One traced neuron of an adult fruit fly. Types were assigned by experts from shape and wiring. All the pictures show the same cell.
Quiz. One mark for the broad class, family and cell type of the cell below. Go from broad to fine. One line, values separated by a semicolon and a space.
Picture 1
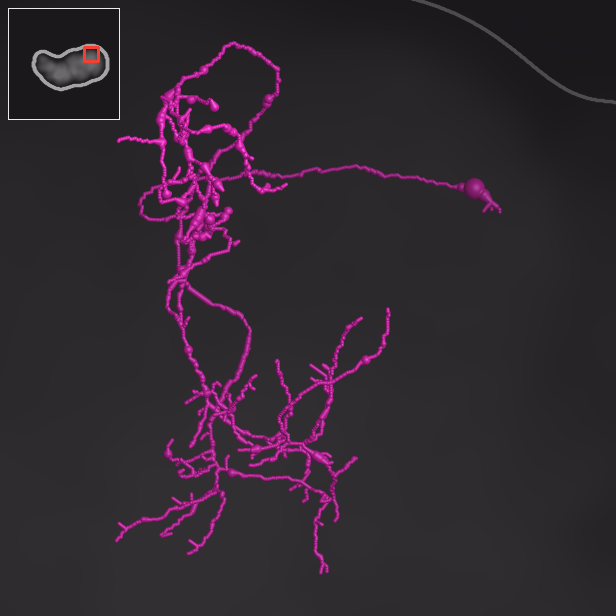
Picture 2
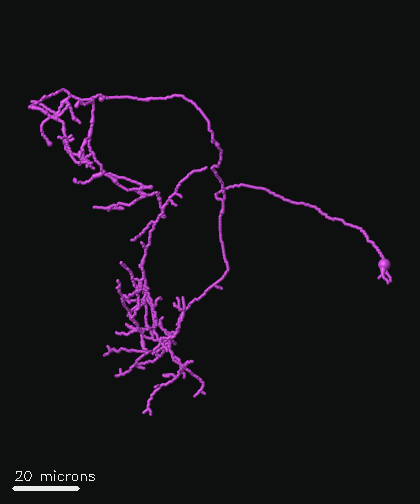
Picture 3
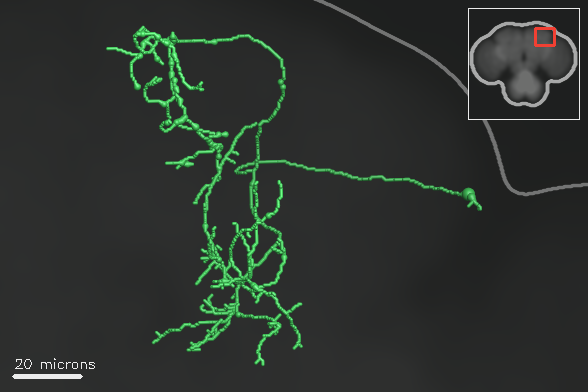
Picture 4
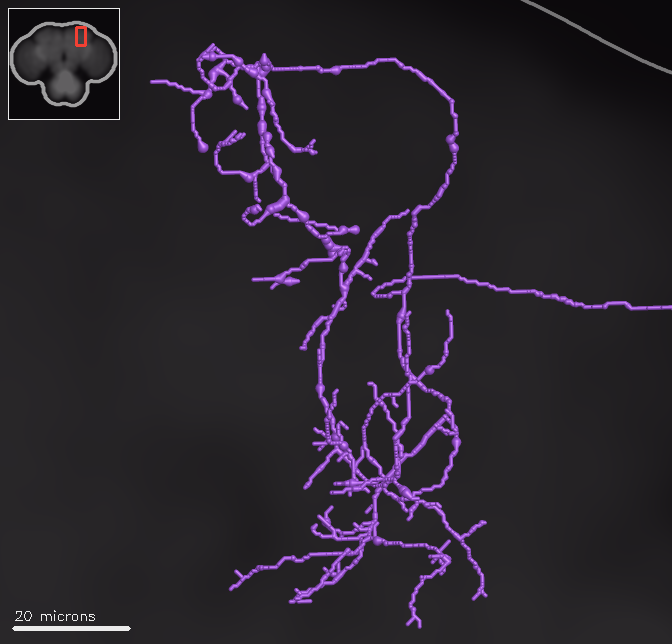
central-brain intrinsic neuron; hemilineage LHp2; SLP275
